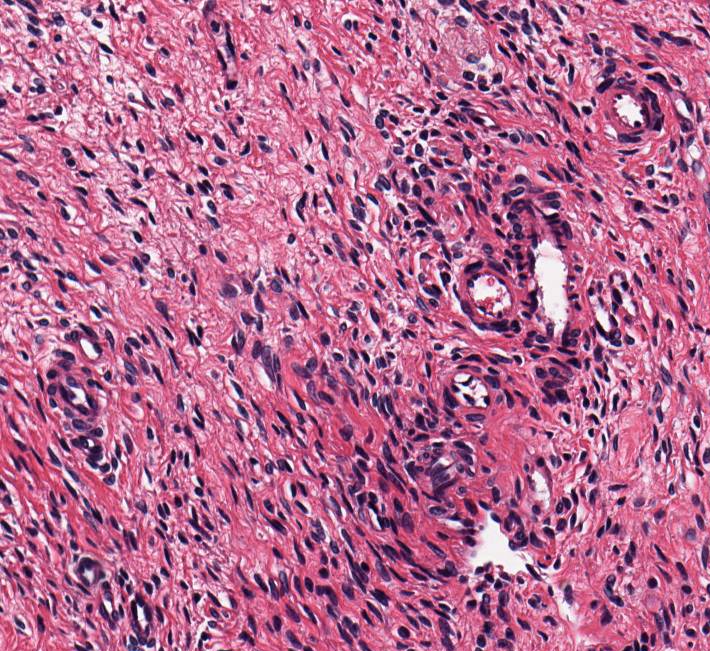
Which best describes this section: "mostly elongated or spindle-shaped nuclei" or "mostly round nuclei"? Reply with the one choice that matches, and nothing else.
Mostly elongated or spindle-shaped nuclei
